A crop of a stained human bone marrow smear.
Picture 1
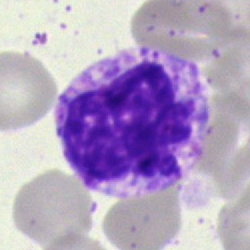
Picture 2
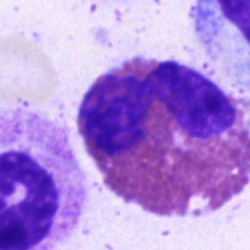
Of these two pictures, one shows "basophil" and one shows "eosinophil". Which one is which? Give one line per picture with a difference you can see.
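Picture 1 is a basophil. The nucleus fills most of the cell, leaving a rim of cytoplasm around it.
Picture 2 is an eosinophil. The cytoplasm is plentiful and has a pinkish-red tone.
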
